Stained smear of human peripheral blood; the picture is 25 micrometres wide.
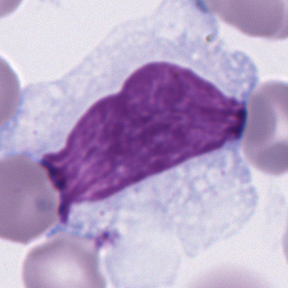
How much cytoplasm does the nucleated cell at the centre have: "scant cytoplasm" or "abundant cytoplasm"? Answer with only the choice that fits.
Abundant cytoplasm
